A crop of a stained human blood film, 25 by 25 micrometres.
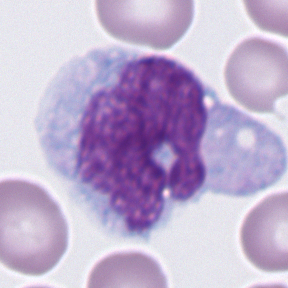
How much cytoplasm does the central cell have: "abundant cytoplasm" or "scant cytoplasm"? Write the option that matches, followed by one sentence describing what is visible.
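Abundant cytoplasm. The cytoplasm is plentiful, forming a wide band on both sides of the nucleus.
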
